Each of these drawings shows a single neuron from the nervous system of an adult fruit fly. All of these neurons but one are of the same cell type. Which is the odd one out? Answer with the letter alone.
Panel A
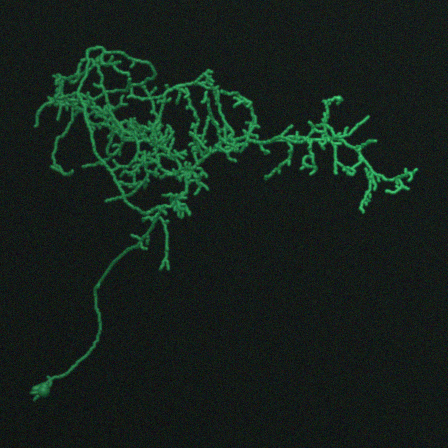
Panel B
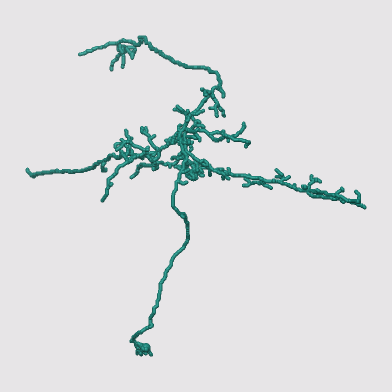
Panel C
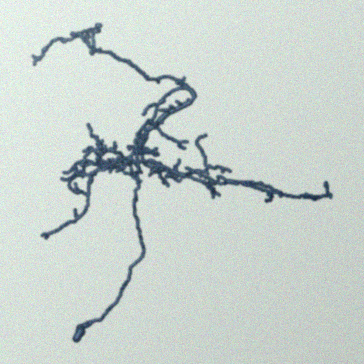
A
